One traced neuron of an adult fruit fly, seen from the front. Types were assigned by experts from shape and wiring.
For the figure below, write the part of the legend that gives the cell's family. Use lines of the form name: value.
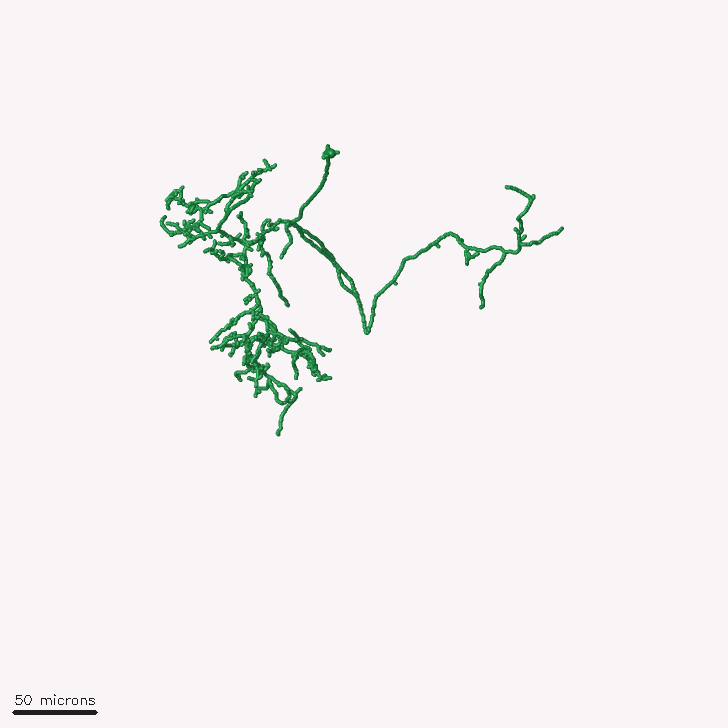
family: hemilineage SMPad2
